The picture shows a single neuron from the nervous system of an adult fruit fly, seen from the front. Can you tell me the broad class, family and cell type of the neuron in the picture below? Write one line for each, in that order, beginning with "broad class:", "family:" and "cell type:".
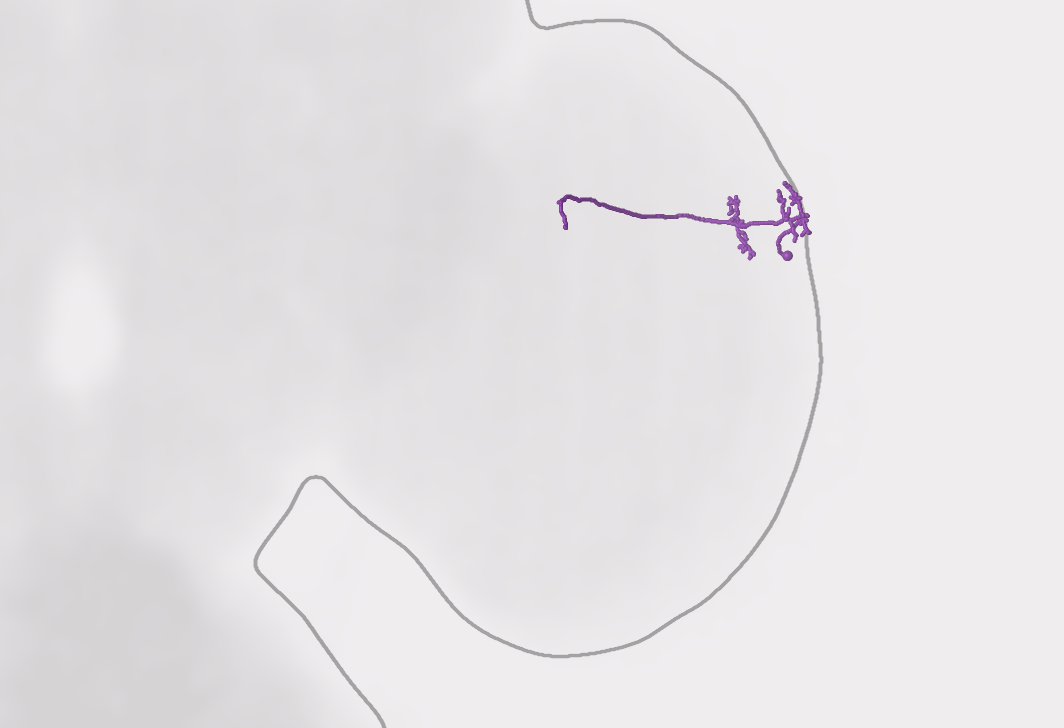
broad class: optic-lobe intrinsic neuron
family: Tm
cell type: Tm6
